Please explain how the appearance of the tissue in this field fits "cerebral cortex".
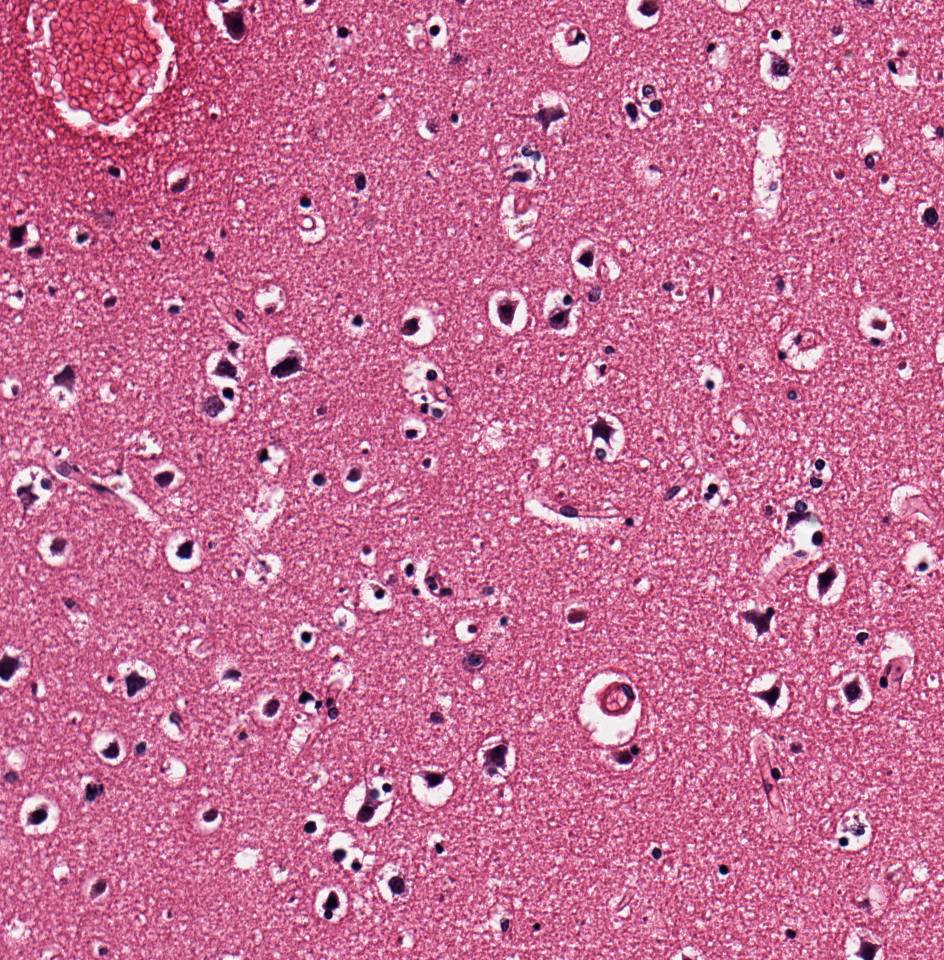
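Going with cerebral cortex, first point: scattered among the small cells are larger cells with dark, angular, triangular bodies.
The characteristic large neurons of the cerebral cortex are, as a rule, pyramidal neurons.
Second point, simply as seen: the whole field is a finely granular pink matrix, with cells scattered singly and evenly through it and not arranged into any units. Third point: most cells are small, with round, dark blue nuclei and little visible cytoplasm. Fourth point: in the upper left corner lies a vessel whose lumen is packed with red blood cells.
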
